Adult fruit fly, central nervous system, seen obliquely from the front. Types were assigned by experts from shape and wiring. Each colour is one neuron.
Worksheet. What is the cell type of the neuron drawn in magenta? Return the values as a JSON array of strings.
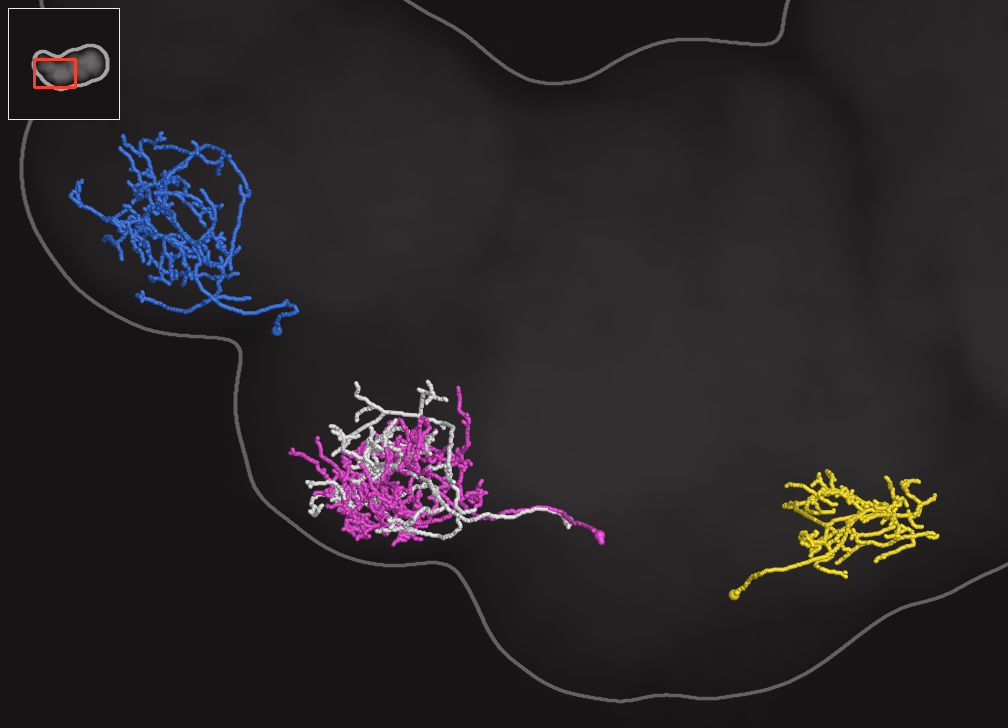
["IN14A024"]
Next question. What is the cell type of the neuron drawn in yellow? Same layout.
["IN14A052"]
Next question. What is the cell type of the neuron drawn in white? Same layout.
["IN14A090"]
